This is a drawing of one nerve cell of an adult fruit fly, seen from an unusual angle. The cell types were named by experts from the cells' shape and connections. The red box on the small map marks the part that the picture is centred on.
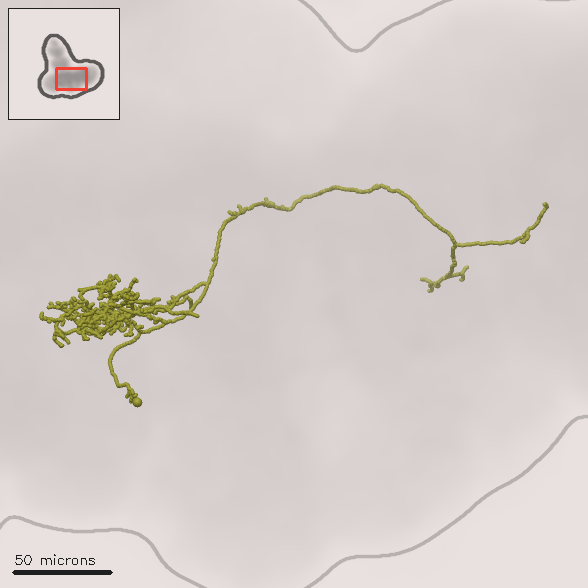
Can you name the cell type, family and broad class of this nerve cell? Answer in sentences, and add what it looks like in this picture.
The cell type is AOTU008. Its family is hemilineage AOTUv3_dorsal. It is a central-brain intrinsic neuron. By the scale bar it is about 250 microns wide in this view. As drawn here it is wider than it is tall.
